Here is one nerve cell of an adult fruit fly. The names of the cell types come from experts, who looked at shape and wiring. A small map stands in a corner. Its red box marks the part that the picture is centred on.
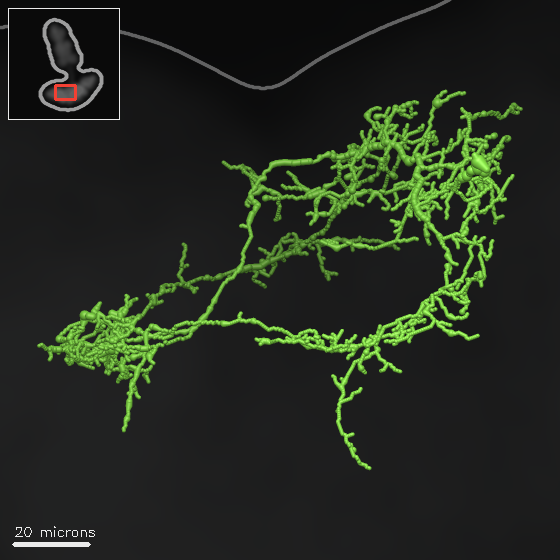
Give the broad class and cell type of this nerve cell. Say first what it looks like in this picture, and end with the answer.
It lies in the brain. From left to right in the picture it spans about 130 microns. More than a hundred branch ends can be seen. This is a central-brain intrinsic neuron. It is of cell type PS157.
